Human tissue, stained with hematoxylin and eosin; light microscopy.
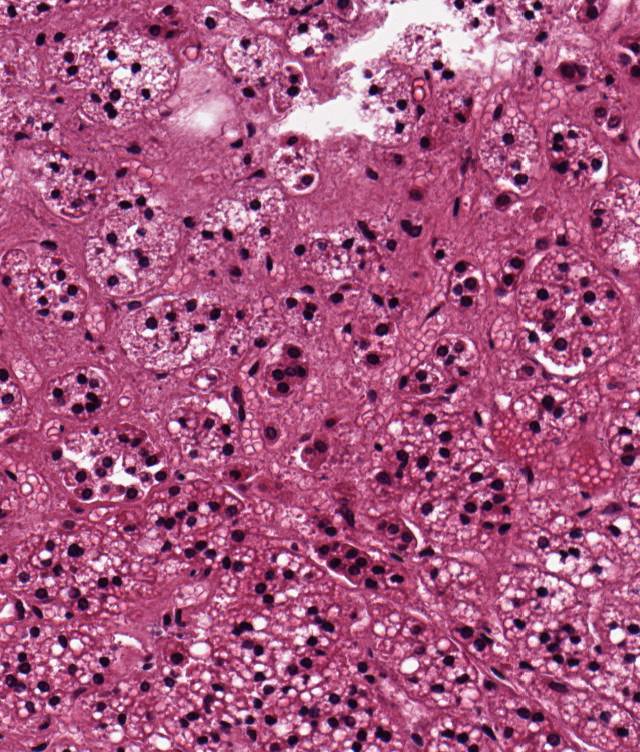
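Adrenal gland: cells in the upper nests have pale, finely vacuolated, foamy cytoplasm. In the lower third, cells pack more closely in cords with only thin stromal strands between them, their cytoplasm holding many small, round, clear vacuoles. Most cells have one small, round, dark-staining nucleus.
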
